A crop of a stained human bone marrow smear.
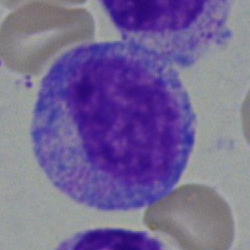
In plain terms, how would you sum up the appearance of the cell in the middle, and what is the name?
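The nucleus is positioned off-centre, toward the upper right of the cell. Cytoplasm forms a wider band along the left and lower sides than along the right side. It is blue-violet, with fine purple granules scattered throughout. Cell type: myelocyte.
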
